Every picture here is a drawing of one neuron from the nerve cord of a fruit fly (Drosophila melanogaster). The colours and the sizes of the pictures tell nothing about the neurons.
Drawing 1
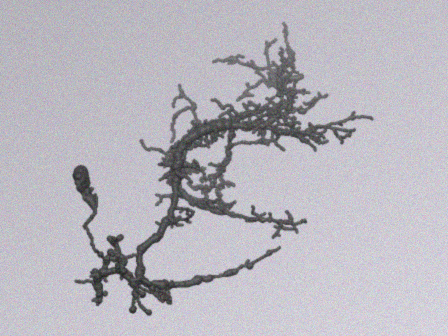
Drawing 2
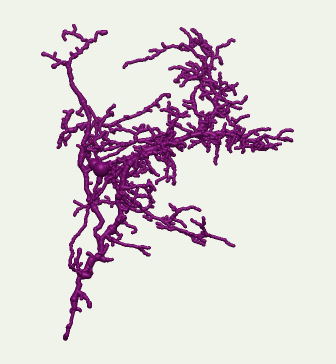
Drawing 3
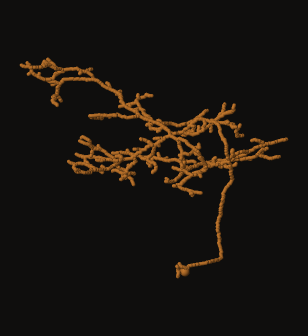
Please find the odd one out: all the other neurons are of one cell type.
Drawing 3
